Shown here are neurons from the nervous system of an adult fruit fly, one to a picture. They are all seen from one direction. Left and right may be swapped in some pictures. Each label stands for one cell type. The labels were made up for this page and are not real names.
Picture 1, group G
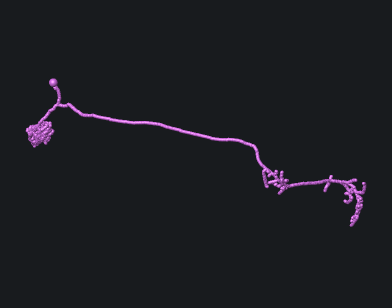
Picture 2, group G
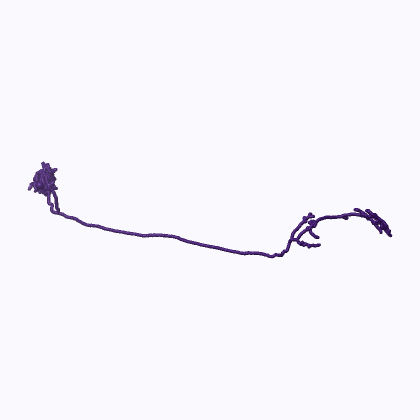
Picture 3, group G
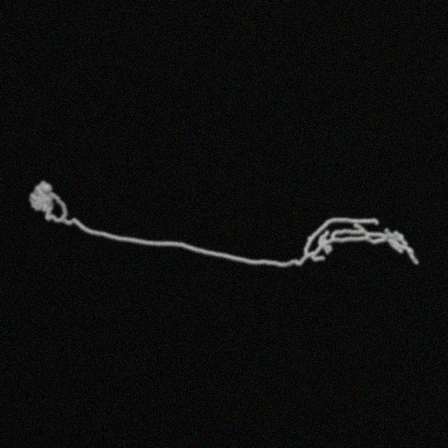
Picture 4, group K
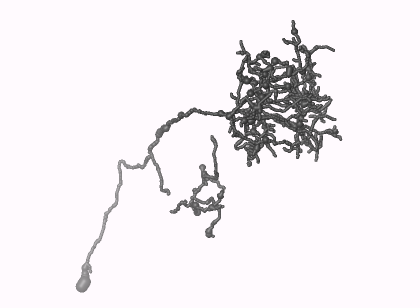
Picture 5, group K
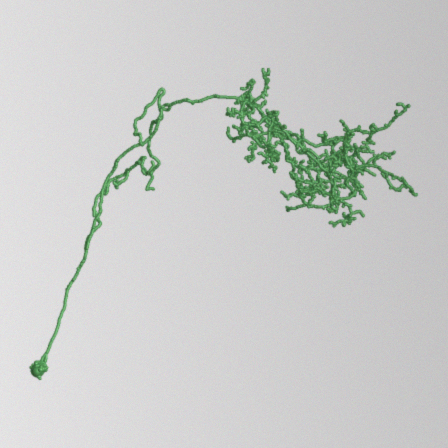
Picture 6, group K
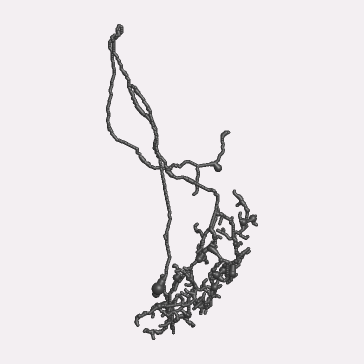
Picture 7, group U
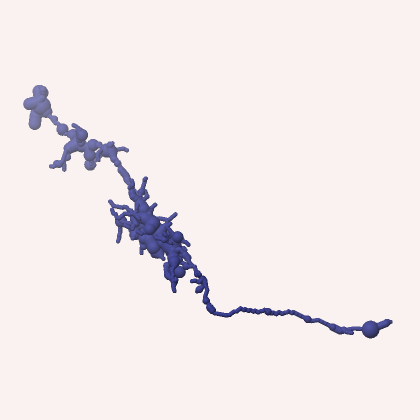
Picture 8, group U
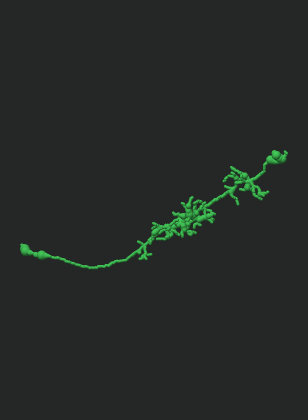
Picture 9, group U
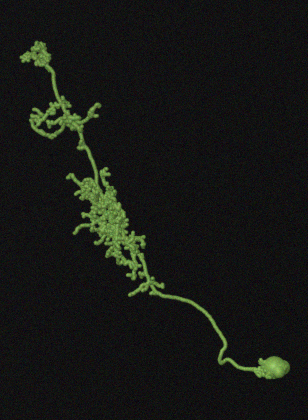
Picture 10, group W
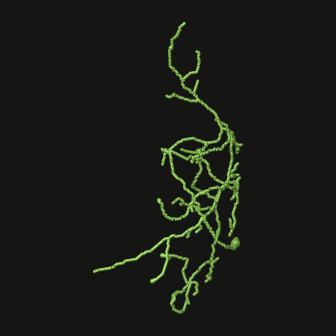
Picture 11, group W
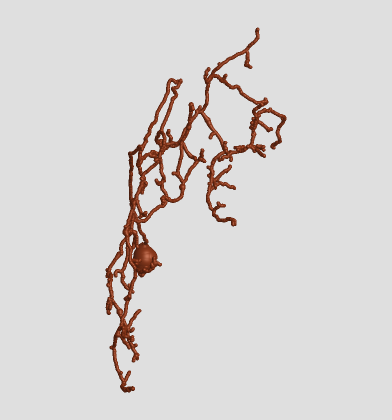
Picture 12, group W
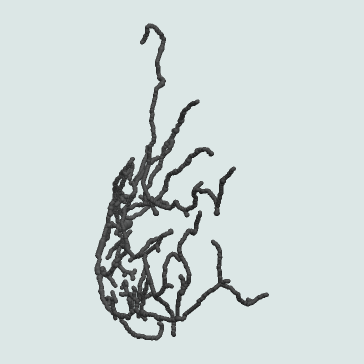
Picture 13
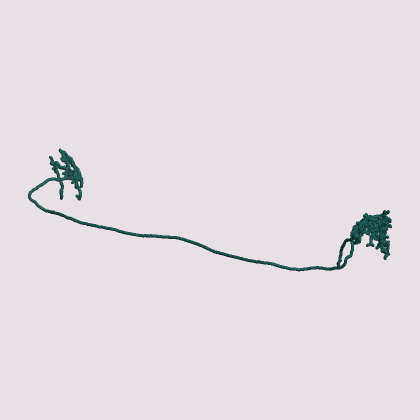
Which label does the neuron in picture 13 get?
group G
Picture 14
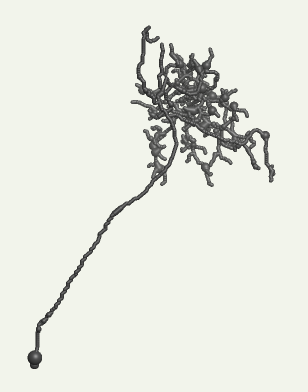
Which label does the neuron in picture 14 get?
group K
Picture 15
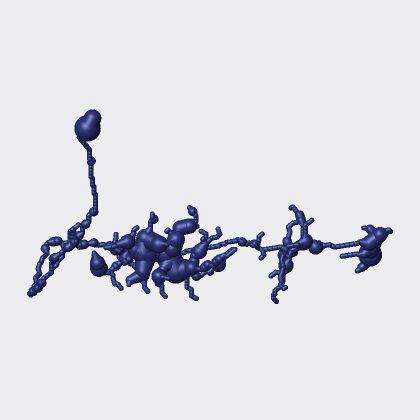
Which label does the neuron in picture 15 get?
group U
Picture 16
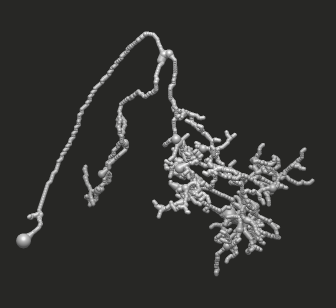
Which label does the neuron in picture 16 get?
group K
